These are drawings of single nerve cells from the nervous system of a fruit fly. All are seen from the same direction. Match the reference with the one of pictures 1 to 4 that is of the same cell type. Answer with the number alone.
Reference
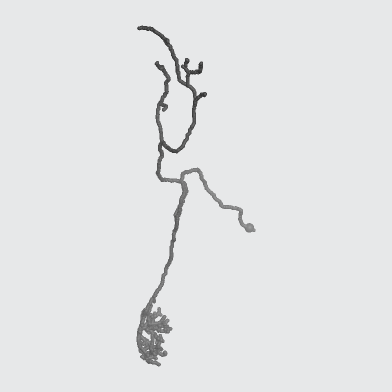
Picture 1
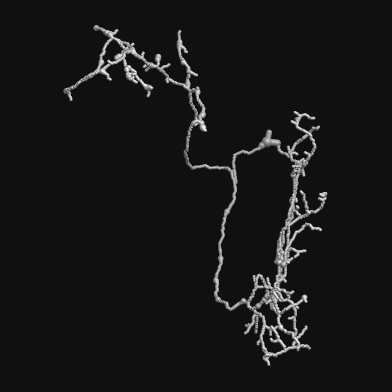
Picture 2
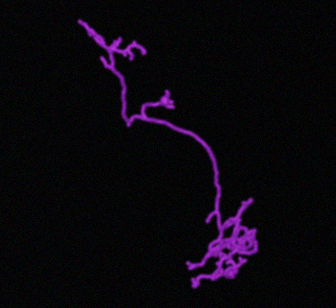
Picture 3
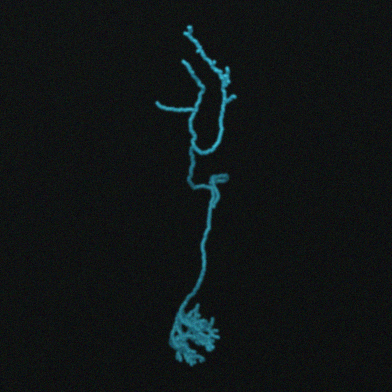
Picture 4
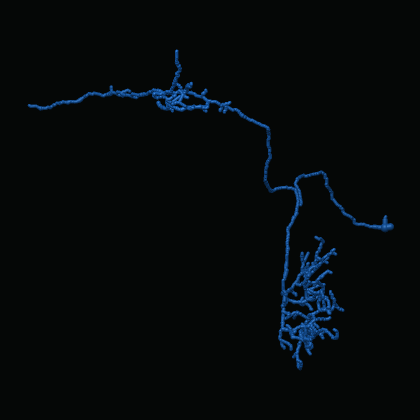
3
